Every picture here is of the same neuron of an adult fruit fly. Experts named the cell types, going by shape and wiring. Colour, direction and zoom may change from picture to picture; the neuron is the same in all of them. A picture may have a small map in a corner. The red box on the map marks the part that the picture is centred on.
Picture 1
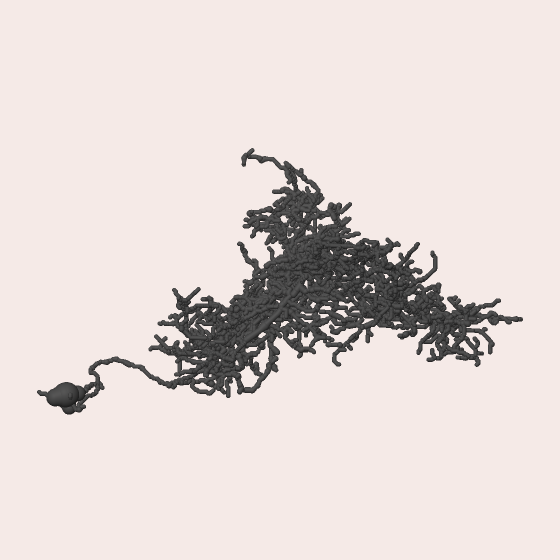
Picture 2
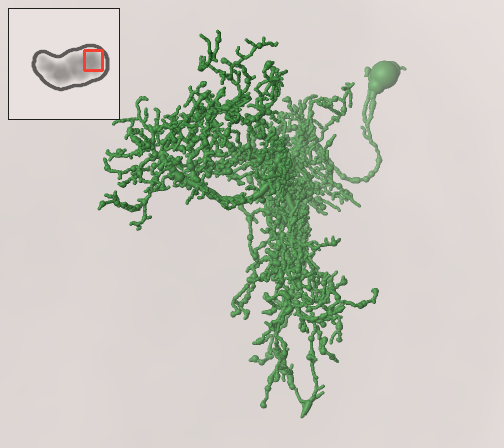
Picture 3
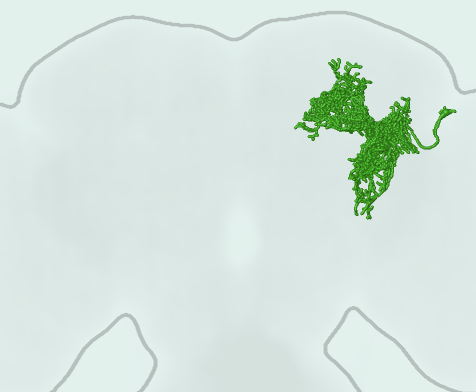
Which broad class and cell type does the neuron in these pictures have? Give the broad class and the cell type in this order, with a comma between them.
central-brain intrinsic neuron, AVLP029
